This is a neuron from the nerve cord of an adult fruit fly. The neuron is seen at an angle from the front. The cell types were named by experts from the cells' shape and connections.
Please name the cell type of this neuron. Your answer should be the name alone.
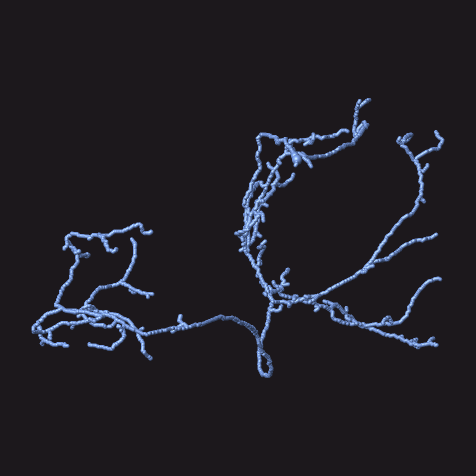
IN17A104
